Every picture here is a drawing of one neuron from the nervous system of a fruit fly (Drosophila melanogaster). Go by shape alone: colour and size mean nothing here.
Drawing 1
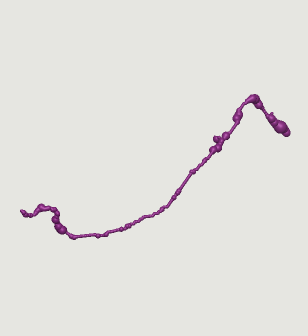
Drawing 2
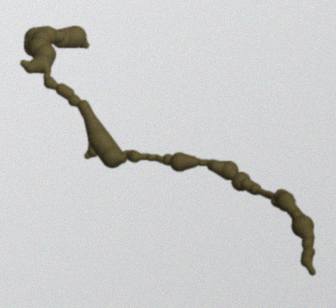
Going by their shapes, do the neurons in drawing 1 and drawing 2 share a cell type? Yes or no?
no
